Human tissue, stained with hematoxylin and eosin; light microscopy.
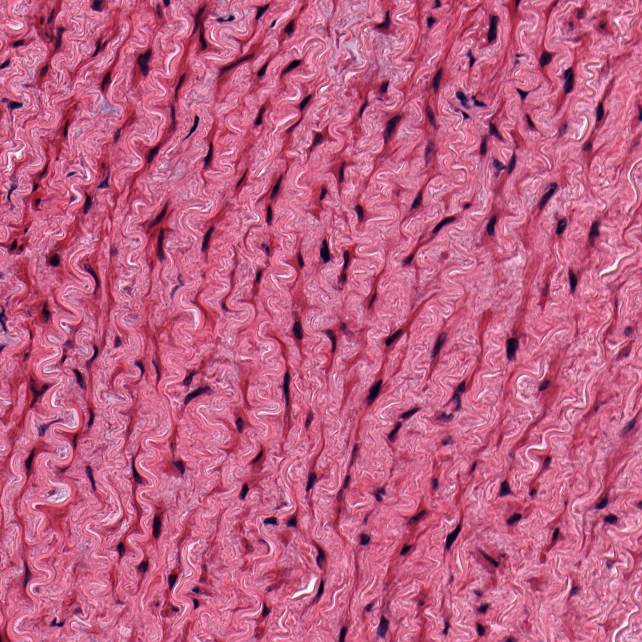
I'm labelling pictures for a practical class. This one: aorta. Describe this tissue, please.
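Across the field the fibres run mainly from top to bottom. The nuclei are dark purple, elongated and spindle-shaped, their long axes parallel to the fibres and running roughly top to bottom. They are sparse and distributed fairly evenly over the whole field.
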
